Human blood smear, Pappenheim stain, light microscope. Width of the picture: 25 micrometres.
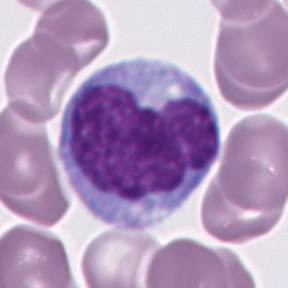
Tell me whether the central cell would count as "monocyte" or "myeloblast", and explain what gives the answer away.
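Cell is a monocyte. Outline round and smooth; cell about 14 micrometres across. Nucleus folded, notched at its upper right edge, about 13 by 10 micrometres and filling about 60% of the cell's area. Cytoplasm shows faint, fine, dusty granularity. One small clear vacuole lies just above the nucleus, near the notch.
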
